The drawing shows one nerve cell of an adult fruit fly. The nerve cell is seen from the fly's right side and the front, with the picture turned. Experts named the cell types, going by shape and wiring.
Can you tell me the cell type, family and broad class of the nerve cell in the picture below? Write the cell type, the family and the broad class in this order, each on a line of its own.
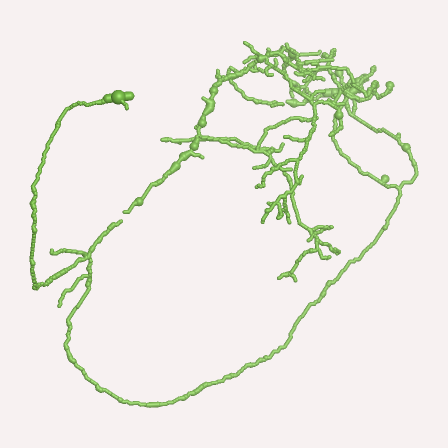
CB1392
hemilineage SLPal1
central-brain intrinsic neuron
